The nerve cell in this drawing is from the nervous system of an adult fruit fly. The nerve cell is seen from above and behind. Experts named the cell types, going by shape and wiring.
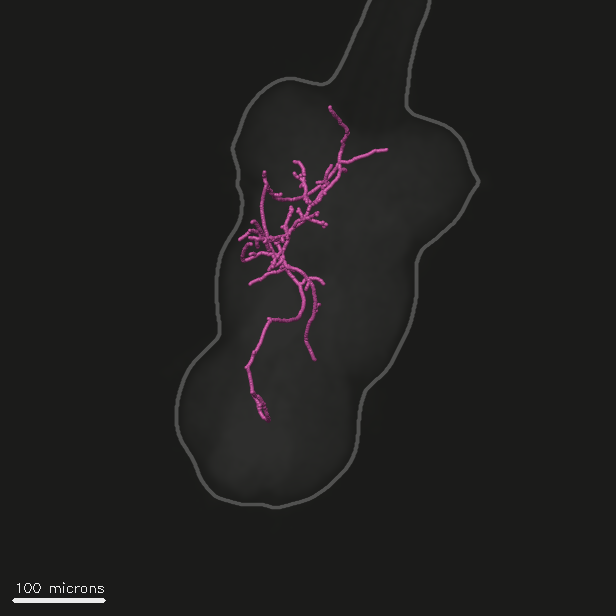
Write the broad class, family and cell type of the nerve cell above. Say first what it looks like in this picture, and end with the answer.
It lies in the nerve cord. No cell body is drawn. From top to bottom in the picture it spans about 350 microns. Its broad class is nerve-cord intrinsic neuron. Its family is hemilineage 12B. The cell type is IN12B044_c.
